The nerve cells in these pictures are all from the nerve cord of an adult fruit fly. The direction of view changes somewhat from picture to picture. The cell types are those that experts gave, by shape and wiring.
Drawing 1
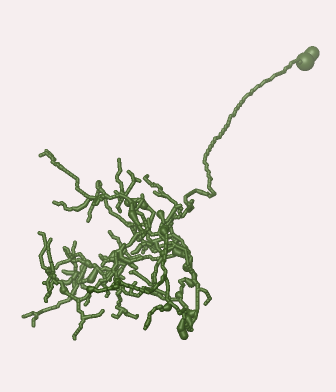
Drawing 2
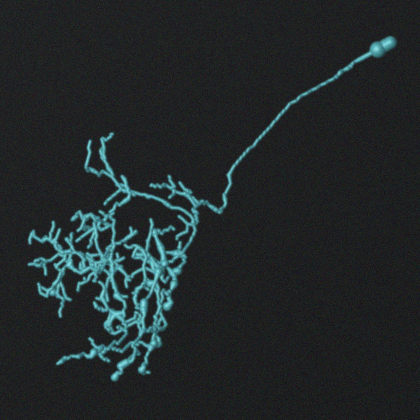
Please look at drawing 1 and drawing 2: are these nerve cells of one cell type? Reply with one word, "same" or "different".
same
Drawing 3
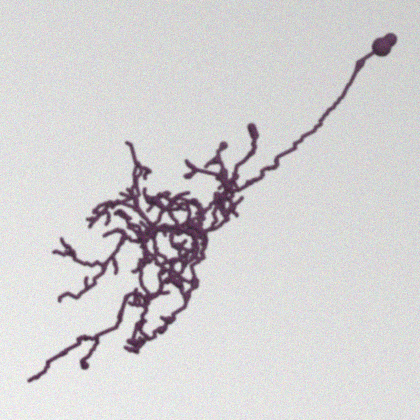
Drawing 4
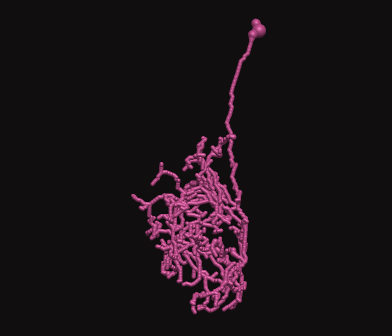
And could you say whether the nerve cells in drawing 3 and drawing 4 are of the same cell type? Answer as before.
same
